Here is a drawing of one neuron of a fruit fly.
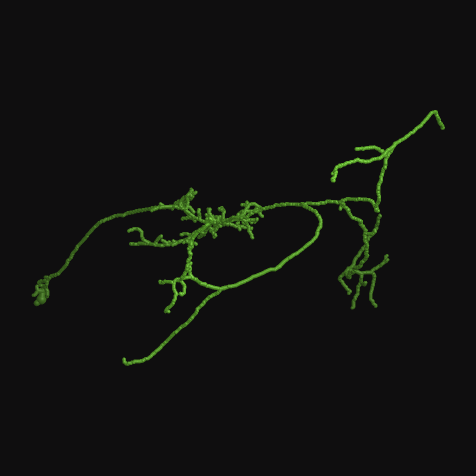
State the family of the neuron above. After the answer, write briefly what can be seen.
The family is hemilineage 06B. This is a nerve-cord intrinsic neuron. Dozens of branch ends can be seen. In this view it is wider than it is tall.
